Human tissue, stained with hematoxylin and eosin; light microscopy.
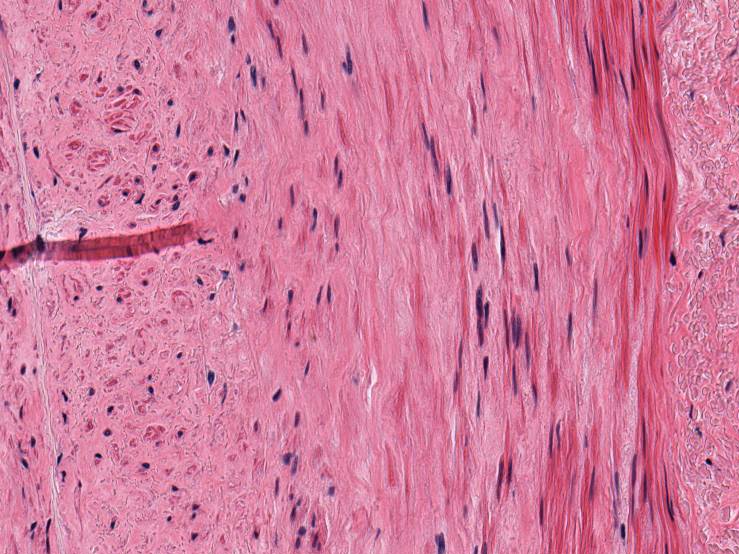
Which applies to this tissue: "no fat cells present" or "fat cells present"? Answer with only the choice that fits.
No fat cells present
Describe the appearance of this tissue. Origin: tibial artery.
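Start on the left third: the fibres there are cut across, so they show as small rounded profiles. Now move to the middle, where the fibres run lengthwise, roughly from top to bottom. Look at the nuclei there: dark purple, elongated and spindle-shaped, lying parallel to the fibres. Near the right edge, notice a narrow vertical band of fibres that stain a deeper red.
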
